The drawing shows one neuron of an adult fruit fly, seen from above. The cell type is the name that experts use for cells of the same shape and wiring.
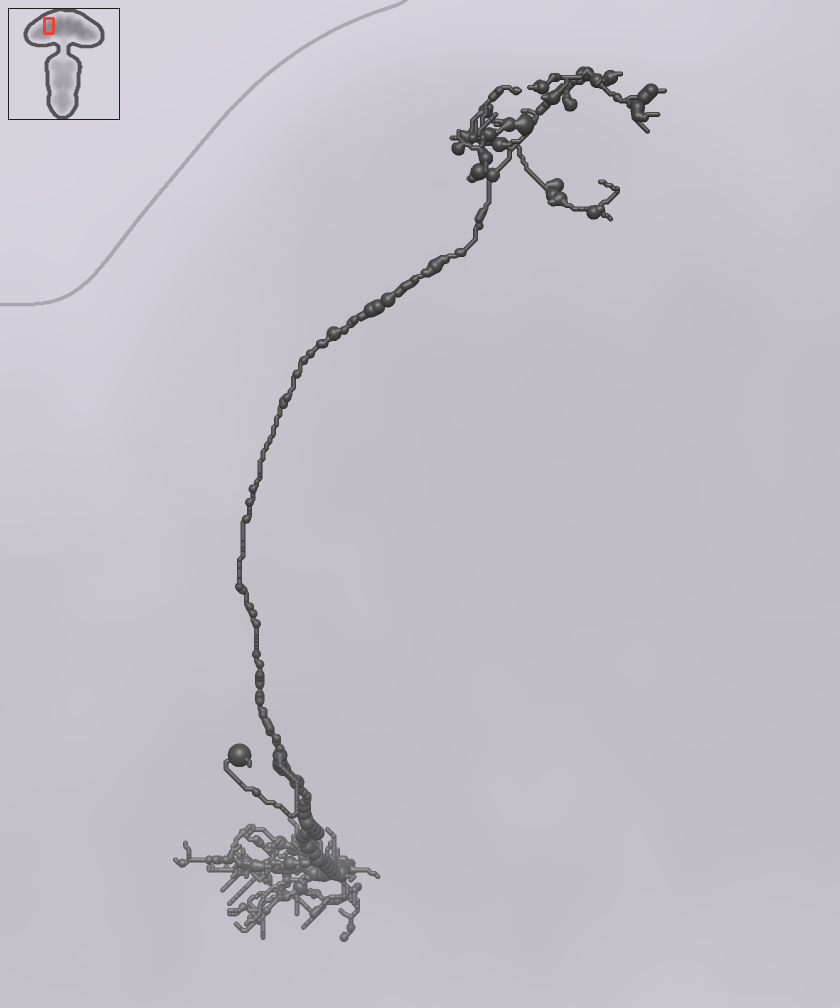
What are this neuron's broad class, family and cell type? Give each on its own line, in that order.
visual projection neuron
hemilineage VPNd2
LC10c-1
